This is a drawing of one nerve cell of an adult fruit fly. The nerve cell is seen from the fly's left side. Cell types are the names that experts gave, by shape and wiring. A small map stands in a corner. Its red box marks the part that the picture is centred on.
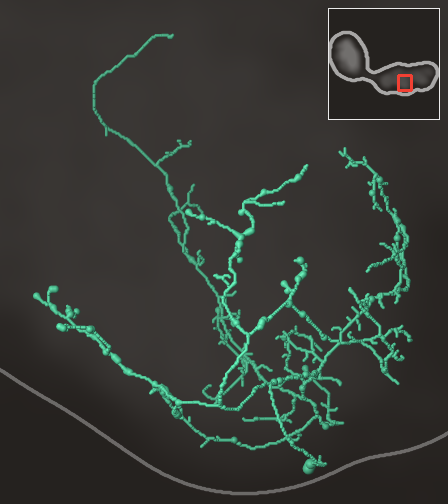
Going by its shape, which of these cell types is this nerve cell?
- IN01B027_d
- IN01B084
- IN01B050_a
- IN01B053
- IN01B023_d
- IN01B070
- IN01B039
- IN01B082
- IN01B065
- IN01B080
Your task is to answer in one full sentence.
The cell type to which this nerve cell belongs is IN01B027_d.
